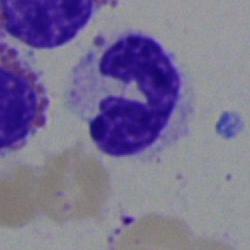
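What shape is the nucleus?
A C or horseshoe shape with its open side facing left; the chromatin stains deep purple and looks condensed and clumped.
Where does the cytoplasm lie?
Mostly to the left of the nucleus, filling its curve; it is pale, almost colourless with a faint lilac-grey tint.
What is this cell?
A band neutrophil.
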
